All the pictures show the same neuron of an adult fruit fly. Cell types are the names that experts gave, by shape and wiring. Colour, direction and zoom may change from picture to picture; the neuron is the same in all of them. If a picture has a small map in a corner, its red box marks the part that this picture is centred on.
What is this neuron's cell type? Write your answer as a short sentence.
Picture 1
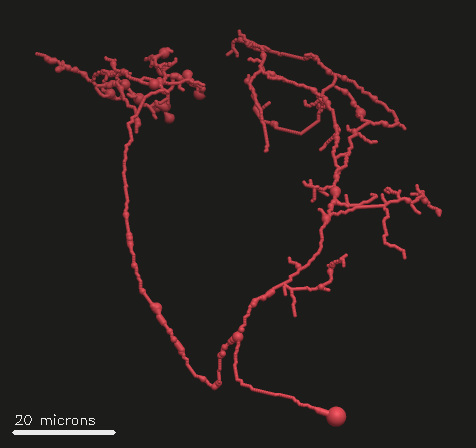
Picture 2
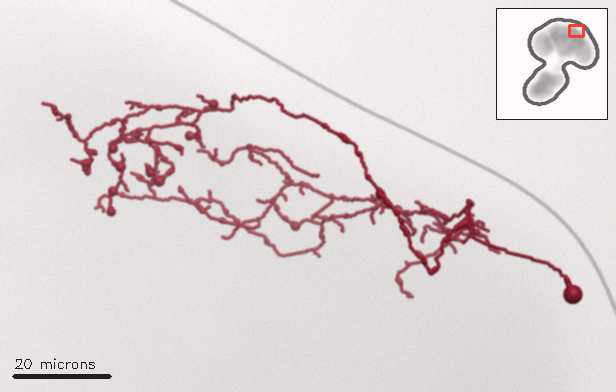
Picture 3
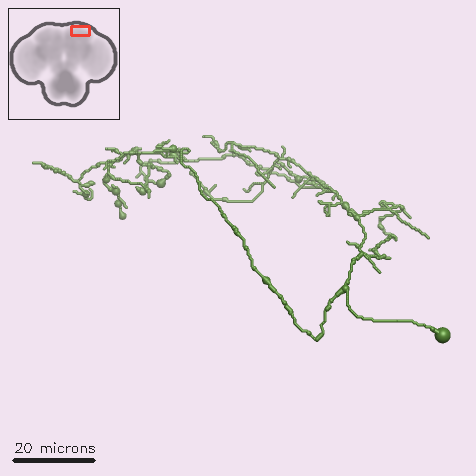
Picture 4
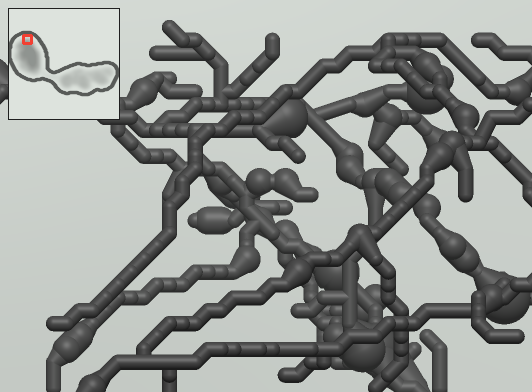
The cell type is SLP164.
